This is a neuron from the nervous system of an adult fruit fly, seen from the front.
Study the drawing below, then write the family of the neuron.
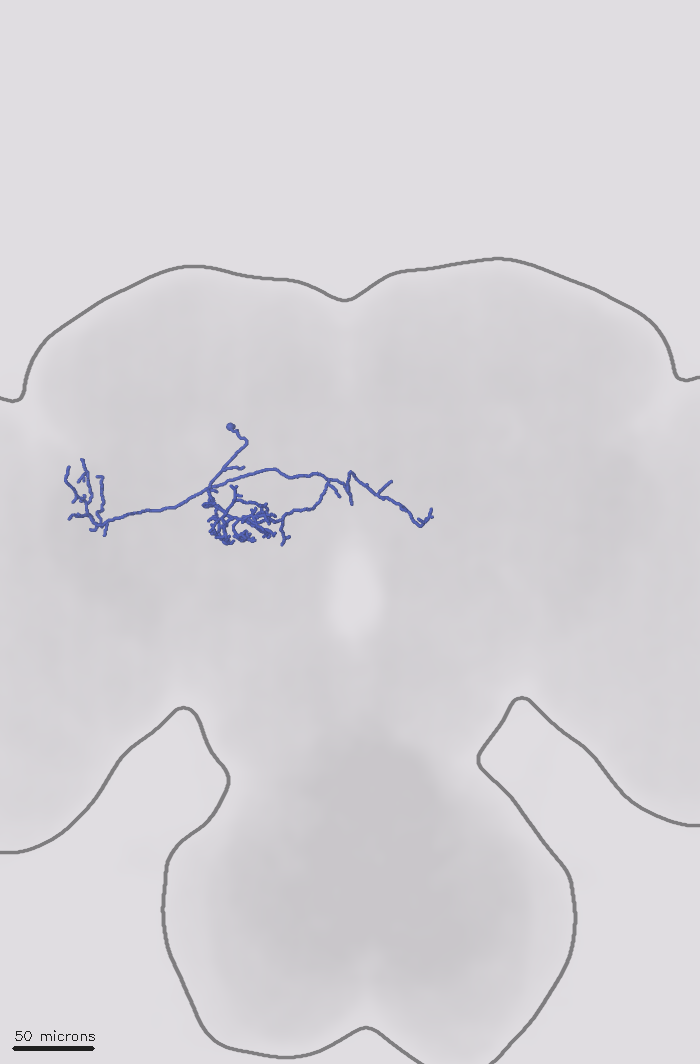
hemilineage PSp3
